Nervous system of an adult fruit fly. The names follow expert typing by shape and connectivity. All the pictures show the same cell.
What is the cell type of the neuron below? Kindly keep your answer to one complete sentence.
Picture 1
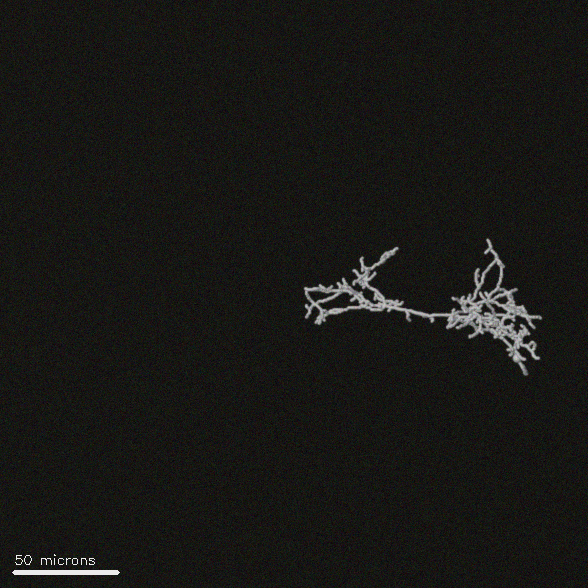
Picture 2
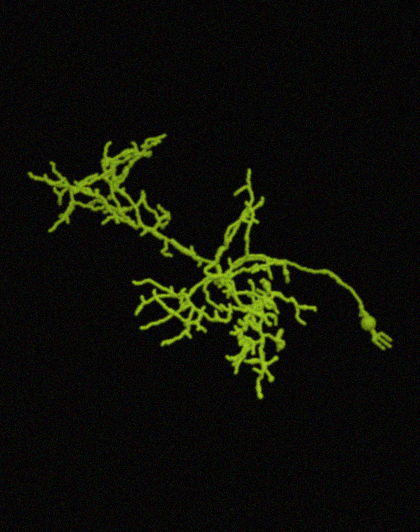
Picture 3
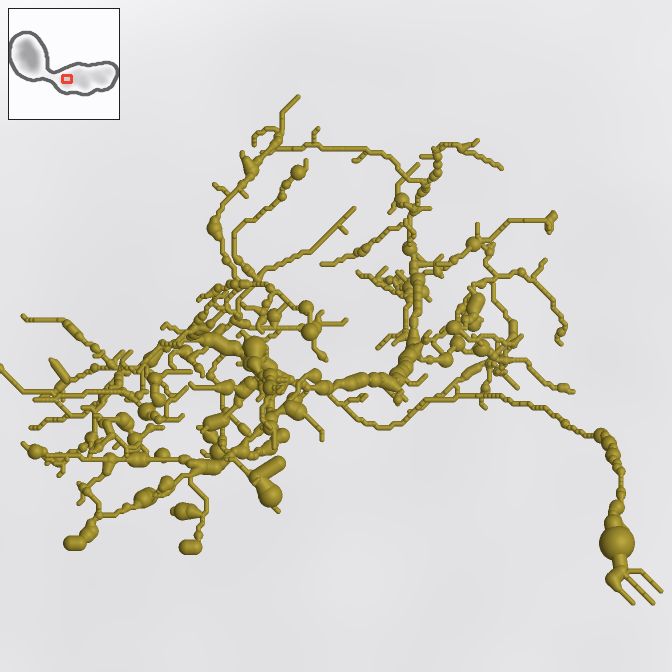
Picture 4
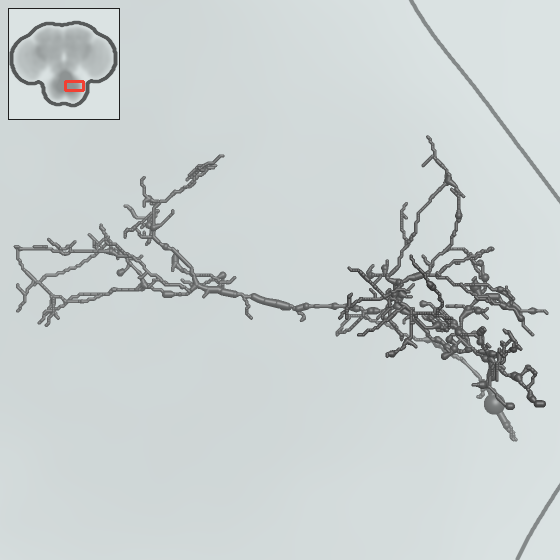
Among cell types, the one for this neuron is IN21A049.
